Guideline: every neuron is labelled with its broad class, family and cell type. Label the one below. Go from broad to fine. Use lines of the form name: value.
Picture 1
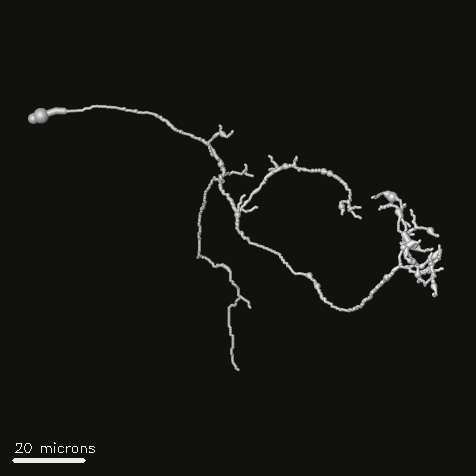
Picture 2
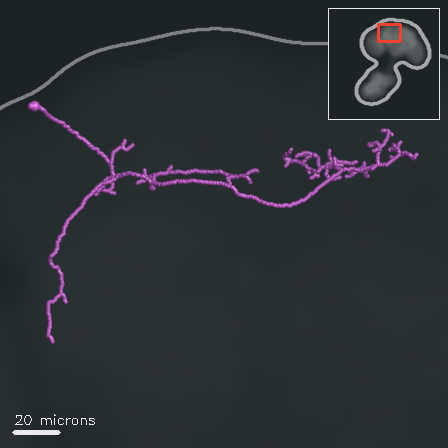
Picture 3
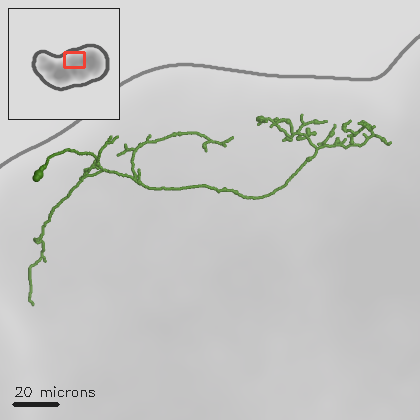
broad class: central-brain intrinsic neuron
family: hemilineage SLPpl1
cell type: SMP223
